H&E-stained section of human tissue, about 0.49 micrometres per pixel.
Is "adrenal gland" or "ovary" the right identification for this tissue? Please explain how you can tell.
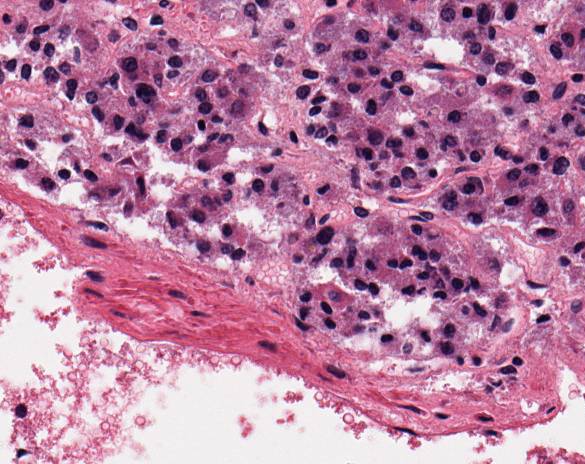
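It's adrenal gland. Look at the upper and right parts of the field: closely packed polygonal cells fill them. Their nuclei are round to oval, dark and fairly uniform in size.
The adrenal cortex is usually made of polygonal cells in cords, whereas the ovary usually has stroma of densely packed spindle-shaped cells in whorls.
No glands or lumens form.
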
